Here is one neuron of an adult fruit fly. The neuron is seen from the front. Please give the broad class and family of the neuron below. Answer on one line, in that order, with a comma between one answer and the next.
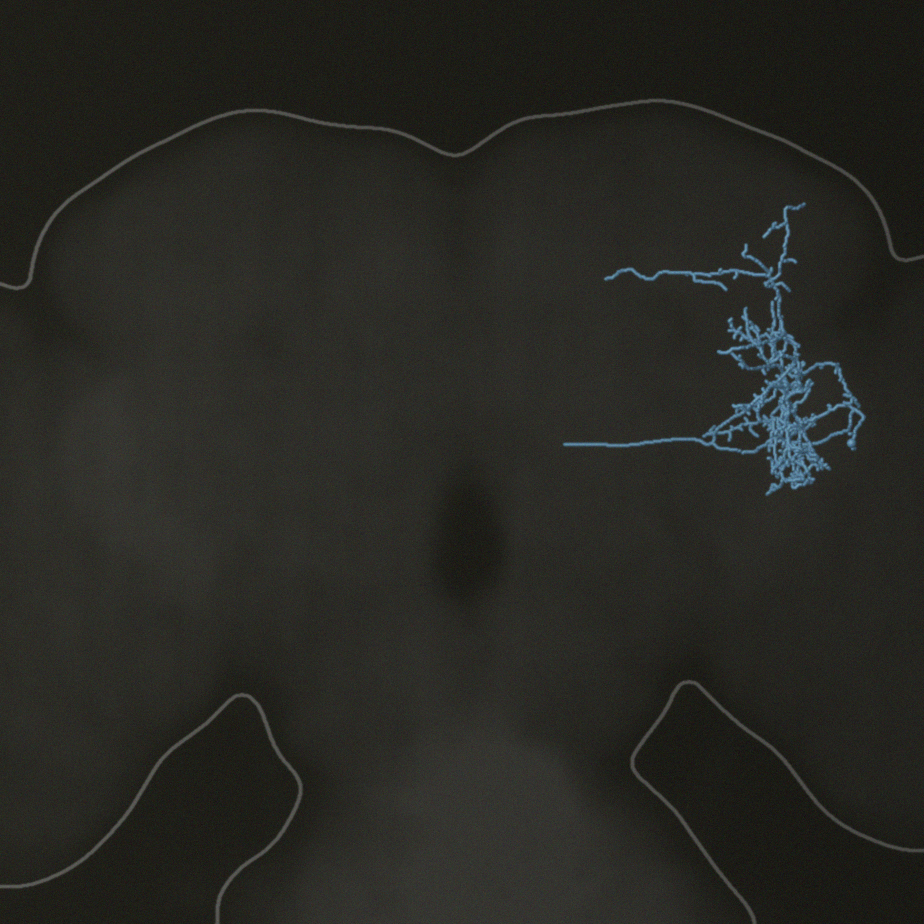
central-brain intrinsic neuron, hemilineage VLPl&d1_lateral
